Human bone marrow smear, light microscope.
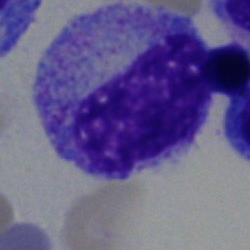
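Metamyelocyte. Notice that the nucleus sits off-centre, toward the lower right of the cell. Abundant cytoplasm forms a wide zone on the upper left side, filled with many fine pinkish-purple granules. Between the granules, the cytoplasm is a pale bluish-grey.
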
